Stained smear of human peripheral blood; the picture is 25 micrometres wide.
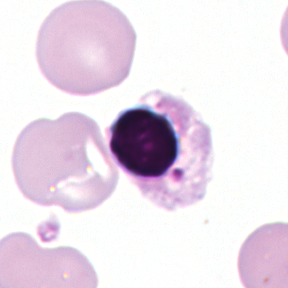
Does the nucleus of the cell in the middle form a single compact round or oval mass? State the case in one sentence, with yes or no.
Yes, what the nucleus forms is a compact round or oval shape.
